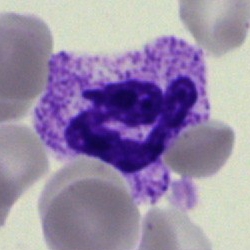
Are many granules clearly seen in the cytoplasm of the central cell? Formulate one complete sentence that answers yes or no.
Yes, what is seen in its cytoplasm is many granules.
